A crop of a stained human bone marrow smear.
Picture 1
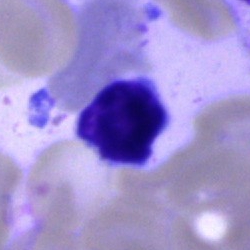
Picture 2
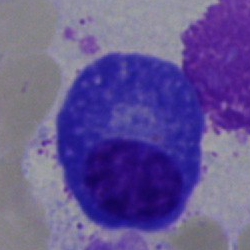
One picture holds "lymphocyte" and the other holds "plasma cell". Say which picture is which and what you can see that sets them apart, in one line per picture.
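Picture 1: lymphocyte. Little or no cytoplasm can be seen around the nucleus.
Picture 2: plasma cell. The cytoplasm is abundant and deep blue.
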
